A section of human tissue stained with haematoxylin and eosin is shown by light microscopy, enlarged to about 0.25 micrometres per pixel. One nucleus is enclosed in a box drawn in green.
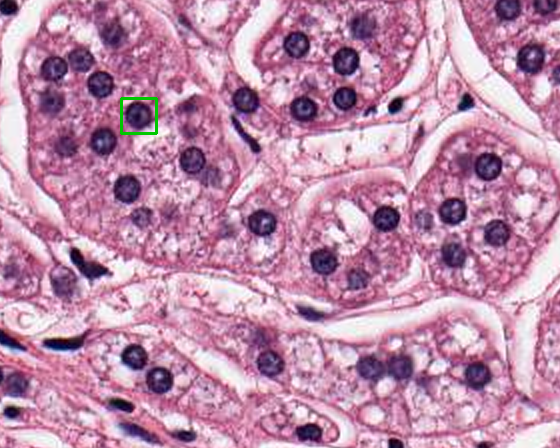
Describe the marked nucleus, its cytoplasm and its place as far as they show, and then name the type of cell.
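The nucleus is round, with a smooth, sharply defined edge, and stains a deep, fairly even purple. The cytoplasm around the nucleus is pink and finely granular, with small clear vacuoles scattered through it. No distinct outline separates this cell's cytoplasm from that of its neighbours. The cell lies inside a rounded nest of similar cells, bounded by thin pale clefts and strands. It is an adrenal cortical cell.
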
